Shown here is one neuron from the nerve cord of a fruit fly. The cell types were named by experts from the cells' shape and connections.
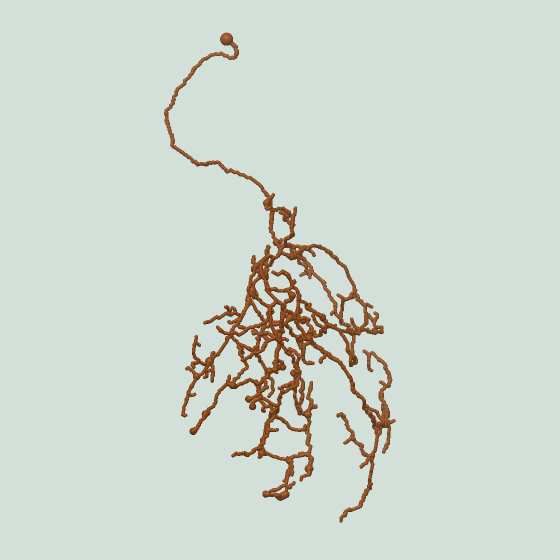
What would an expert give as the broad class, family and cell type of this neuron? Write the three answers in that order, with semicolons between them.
nerve-cord intrinsic neuron; hemilineage 03B; IN03B089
